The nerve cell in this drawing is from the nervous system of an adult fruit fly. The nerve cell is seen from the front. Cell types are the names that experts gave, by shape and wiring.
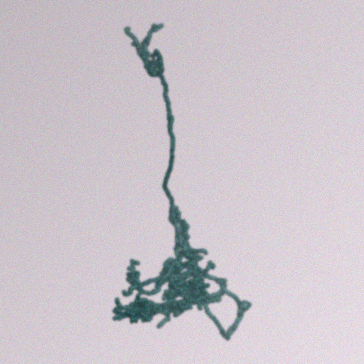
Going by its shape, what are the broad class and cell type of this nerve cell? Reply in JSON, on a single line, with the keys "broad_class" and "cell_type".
{"broad_class": "central-brain intrinsic neuron", "cell_type": "GNG550"}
